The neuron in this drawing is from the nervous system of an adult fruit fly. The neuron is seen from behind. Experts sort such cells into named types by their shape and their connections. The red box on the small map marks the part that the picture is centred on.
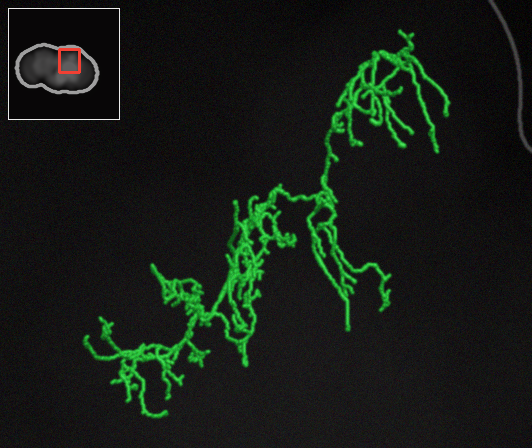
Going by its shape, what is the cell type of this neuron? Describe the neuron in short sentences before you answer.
No cell body is drawn. Dozens of branch ends can be seen. It is a nerve-cord intrinsic neuron. It is of cell type IN06A063.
